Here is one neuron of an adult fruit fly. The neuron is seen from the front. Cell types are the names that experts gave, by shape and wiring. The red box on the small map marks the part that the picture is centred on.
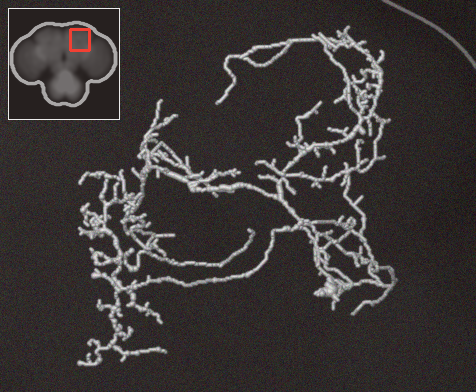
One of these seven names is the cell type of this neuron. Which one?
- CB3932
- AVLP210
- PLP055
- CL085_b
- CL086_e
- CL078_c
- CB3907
CL085_b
